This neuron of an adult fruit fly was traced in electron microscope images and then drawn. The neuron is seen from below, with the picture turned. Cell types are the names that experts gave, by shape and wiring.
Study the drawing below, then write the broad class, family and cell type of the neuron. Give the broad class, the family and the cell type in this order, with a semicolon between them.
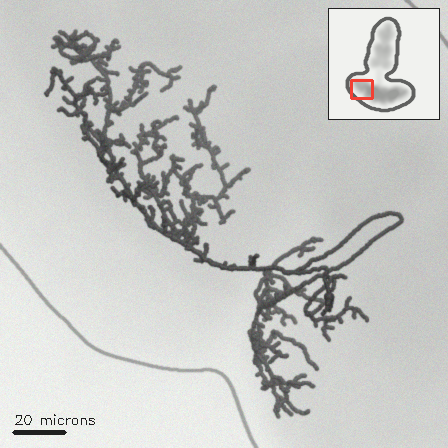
visual projection neuron; MeVP; MeVP17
